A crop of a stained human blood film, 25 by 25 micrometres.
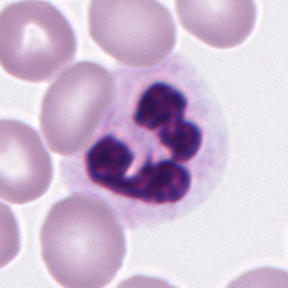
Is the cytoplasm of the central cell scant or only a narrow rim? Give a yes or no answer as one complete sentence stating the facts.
No, around the nucleus lies a wide area of cytoplasm.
